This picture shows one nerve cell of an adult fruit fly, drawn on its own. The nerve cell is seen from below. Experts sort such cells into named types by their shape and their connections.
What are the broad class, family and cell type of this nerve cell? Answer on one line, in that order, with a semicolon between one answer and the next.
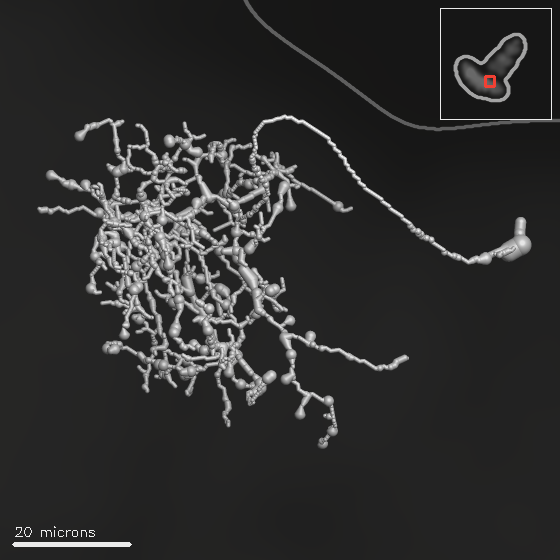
central-brain intrinsic neuron; hemilineage LHp1; LHPV4a11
